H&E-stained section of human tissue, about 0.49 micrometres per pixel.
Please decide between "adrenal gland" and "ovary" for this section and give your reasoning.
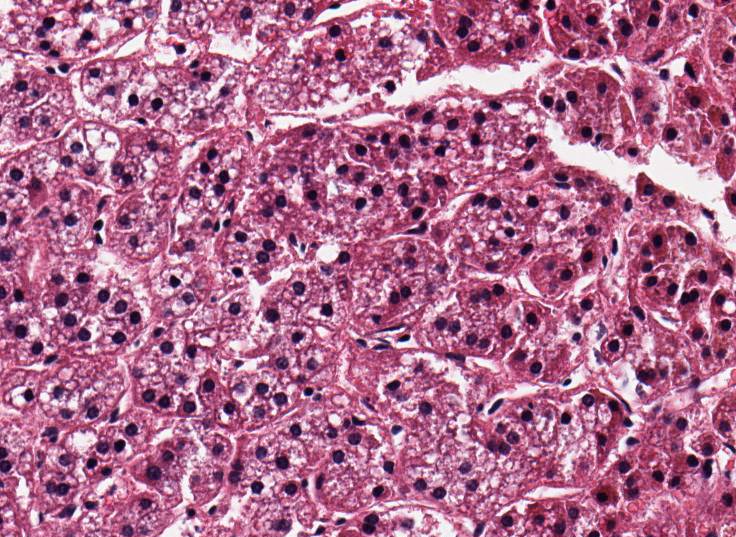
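Adrenal gland. Cells grouped in rounded nests separated by thin strands across the whole field. Cytoplasm abundant, pale pink, full of small clear vacuoles, giving a bubbly look. Nuclei small, round, dark, near the cell centre, fairly uniform in size and shape.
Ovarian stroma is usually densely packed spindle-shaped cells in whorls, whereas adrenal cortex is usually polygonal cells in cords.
These nested cells with abundant cytoplasm do not match that whorled spindle-cell pattern.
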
